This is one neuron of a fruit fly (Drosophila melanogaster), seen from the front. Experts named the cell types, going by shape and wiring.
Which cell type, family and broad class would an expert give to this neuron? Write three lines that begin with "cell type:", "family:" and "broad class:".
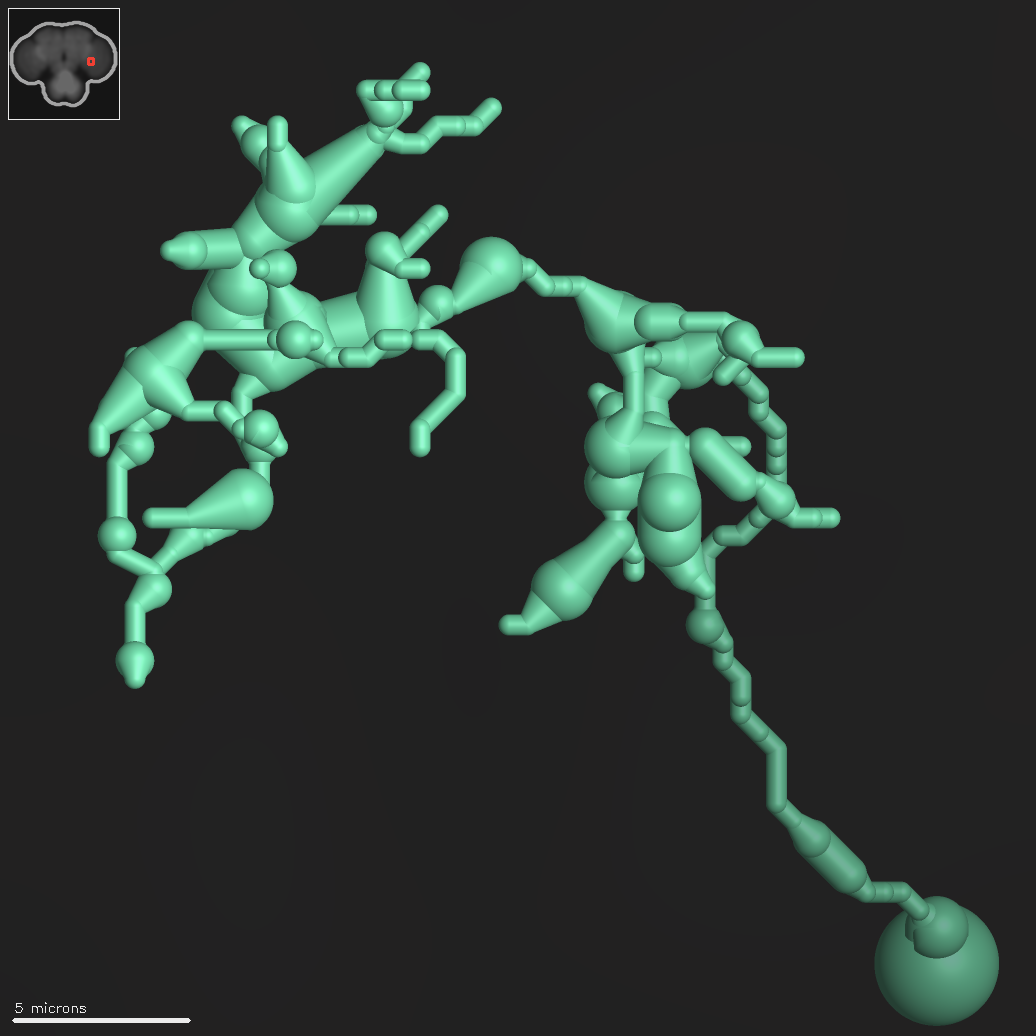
cell type: T5a
family: T
broad class: optic-lobe intrinsic neuron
